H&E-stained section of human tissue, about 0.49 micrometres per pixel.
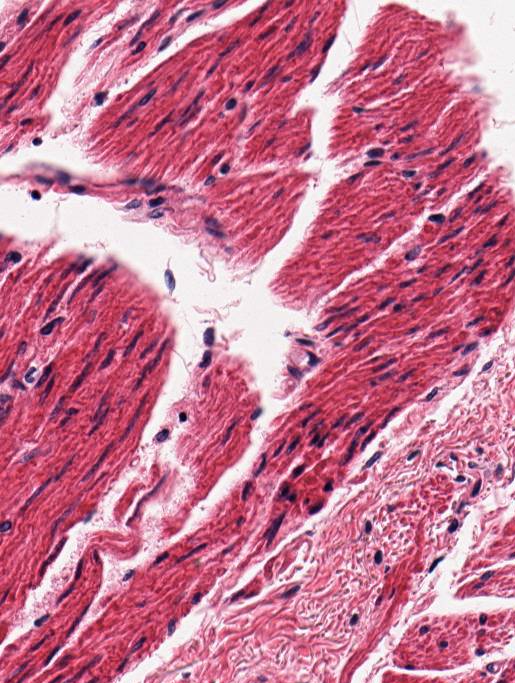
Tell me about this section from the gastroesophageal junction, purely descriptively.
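Deeply eosinophilic, pink-red cytoplasm fills the muscle fibres. Their nuclei lie centrally within the fibres rather than at the edges, and are elongated ovals aligned with the long axis of the fibres. Toward the lower right is a paler pink loose connective tissue containing wavy fibres and scattered small nuclei.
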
